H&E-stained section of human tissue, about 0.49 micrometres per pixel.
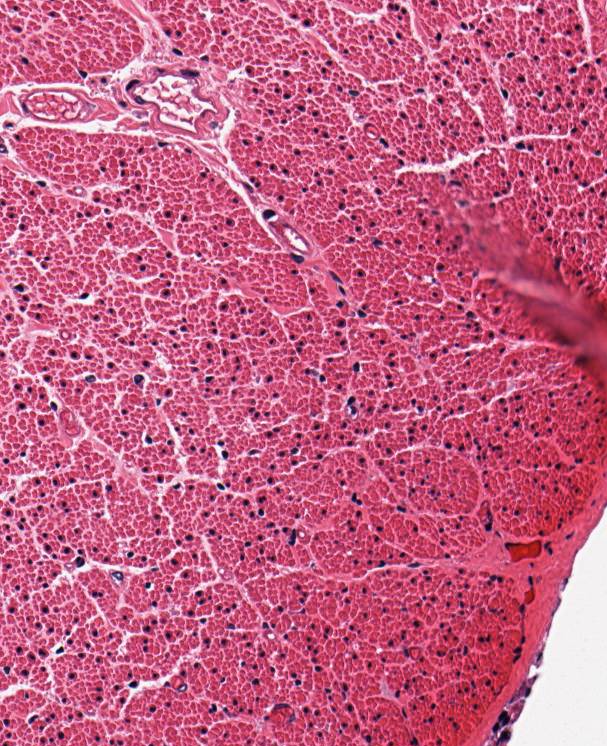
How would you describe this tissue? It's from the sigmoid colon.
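Densely packed pink tissue fills nearly everything here, and thin pale septa split it into irregular bundles. Inside each bundle, I see many small polygonal profiles, cut across their length. Small round dark nuclei sit among those profiles, scattered fairly evenly through the bundles. At the upper left, though, a wider band of pale connective tissue holds a few small vessels.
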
